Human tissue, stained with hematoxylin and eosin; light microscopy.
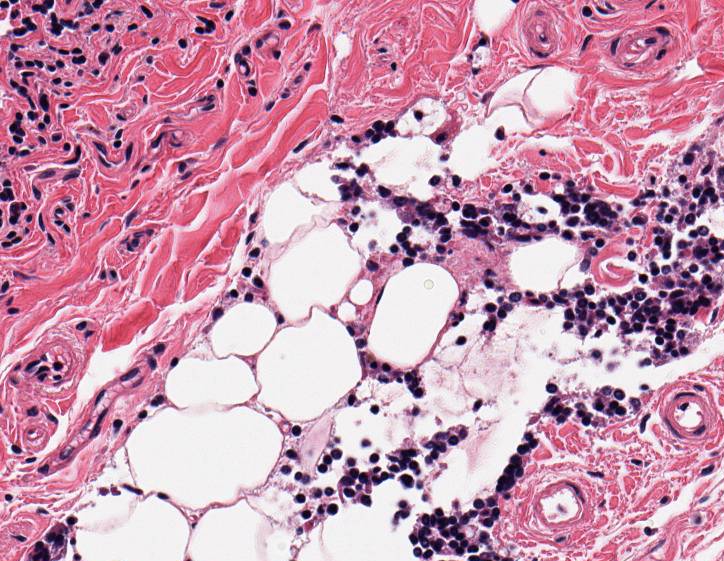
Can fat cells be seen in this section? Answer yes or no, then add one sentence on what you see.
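Yes. A group of clear, empty-looking fat cells lies in the lower left-centre of the field.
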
